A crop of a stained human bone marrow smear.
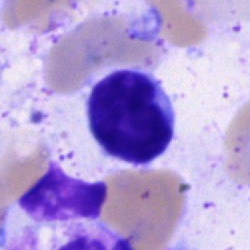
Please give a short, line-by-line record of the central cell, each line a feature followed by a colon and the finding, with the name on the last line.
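Cytoplasm: very scant, at most a thin rim around the nucleus
Chromatin: dense and dark purple
Nucleoli: look closely, none can be seen
Granules: none anywhere in the cell
Name: lymphocyte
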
